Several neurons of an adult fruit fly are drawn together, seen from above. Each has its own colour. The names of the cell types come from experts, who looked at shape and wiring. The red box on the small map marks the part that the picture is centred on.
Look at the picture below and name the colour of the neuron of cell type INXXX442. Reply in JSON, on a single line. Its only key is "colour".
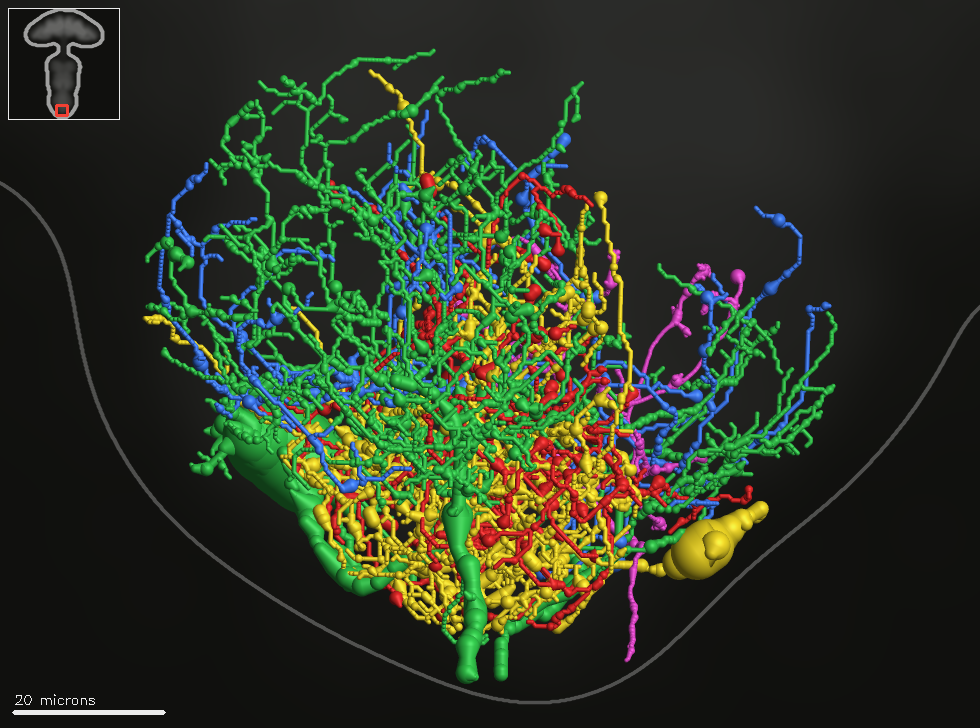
{"colour": "blue"}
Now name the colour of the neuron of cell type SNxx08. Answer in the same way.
{"colour": "magenta"}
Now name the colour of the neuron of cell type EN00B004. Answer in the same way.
{"colour": "green"}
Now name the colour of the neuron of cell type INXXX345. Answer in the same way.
{"colour": "red"}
